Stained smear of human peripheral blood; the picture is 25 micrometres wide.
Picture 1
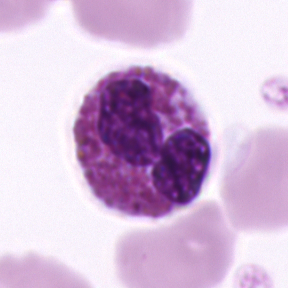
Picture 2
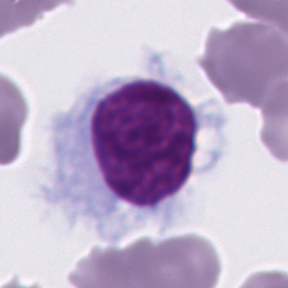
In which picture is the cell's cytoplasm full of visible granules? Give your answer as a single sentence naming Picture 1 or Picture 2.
A large number of visible granules is seen in the cytoplasm of the cell in picture 1.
